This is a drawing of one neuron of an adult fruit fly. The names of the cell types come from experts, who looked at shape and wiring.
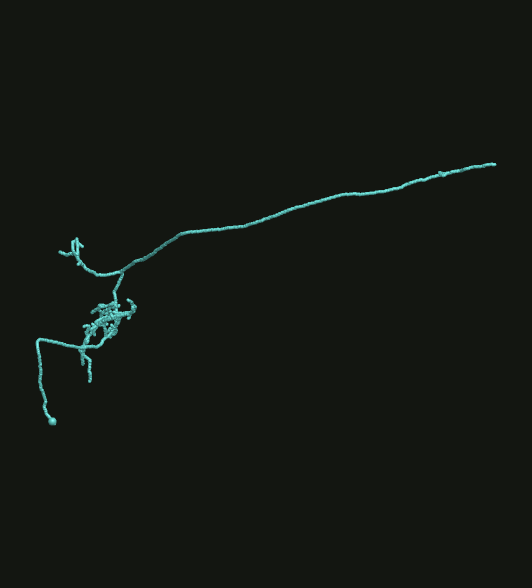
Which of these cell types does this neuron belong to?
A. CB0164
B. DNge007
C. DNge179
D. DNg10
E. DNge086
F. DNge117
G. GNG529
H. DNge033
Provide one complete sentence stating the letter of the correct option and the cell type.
The matching cell type for the neuron is option C, DNge179.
